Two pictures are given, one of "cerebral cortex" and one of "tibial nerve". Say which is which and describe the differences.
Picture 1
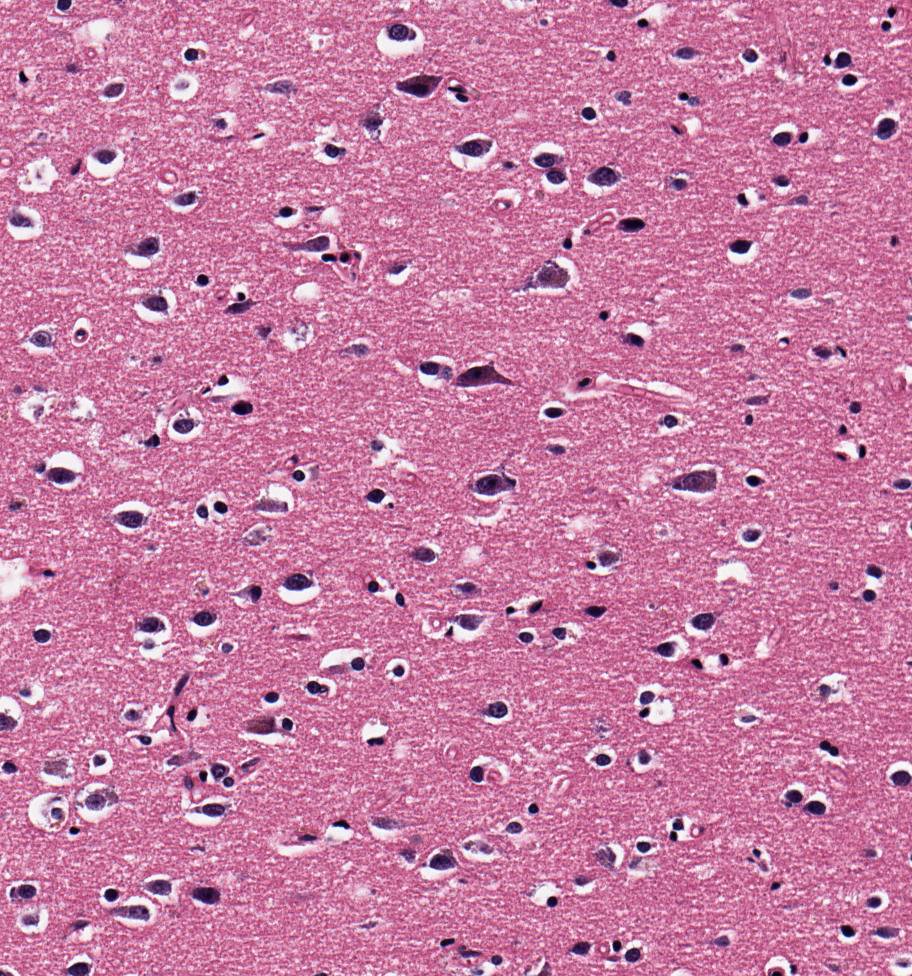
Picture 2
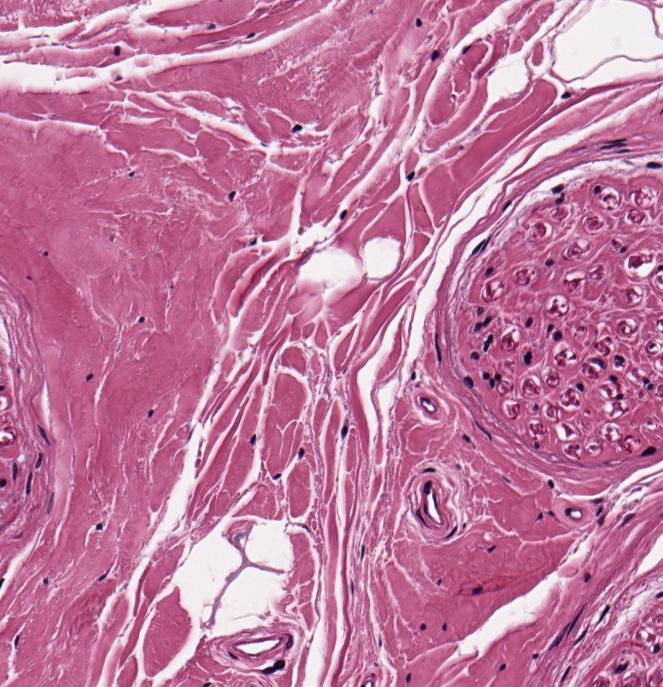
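So, cerebral cortex is picture 1 and tibial nerve is picture 2. In picture 1, cells lie singly and fairly evenly over a continuous pink background; most are small, with round, dark, dense nuclei and little cytoplasm. A few larger neurons stand out in the upper middle and centre, triangular, with tapering processes and purplish cytoplasm around a large nucleus. Picture 2 looks quite different: pink eosinophilic fibres run in several directions, some lengthwise, some across, with sparse small, dark, elongated nuclei. I also see a large rounded nerve fascicle on the right inside a thin layered sheath, and small thick-walled vessels with slit-like lumens in the lower middle.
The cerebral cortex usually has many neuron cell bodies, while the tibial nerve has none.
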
